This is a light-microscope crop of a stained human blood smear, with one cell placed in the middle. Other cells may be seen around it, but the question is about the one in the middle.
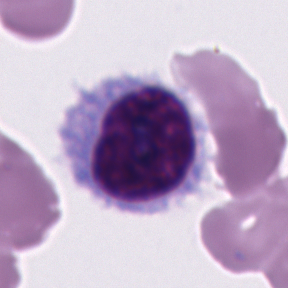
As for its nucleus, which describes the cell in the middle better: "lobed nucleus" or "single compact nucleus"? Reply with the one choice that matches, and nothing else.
Single compact nucleus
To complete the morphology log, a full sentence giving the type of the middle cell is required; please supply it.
In short, the cell at the center is a hairy cell.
